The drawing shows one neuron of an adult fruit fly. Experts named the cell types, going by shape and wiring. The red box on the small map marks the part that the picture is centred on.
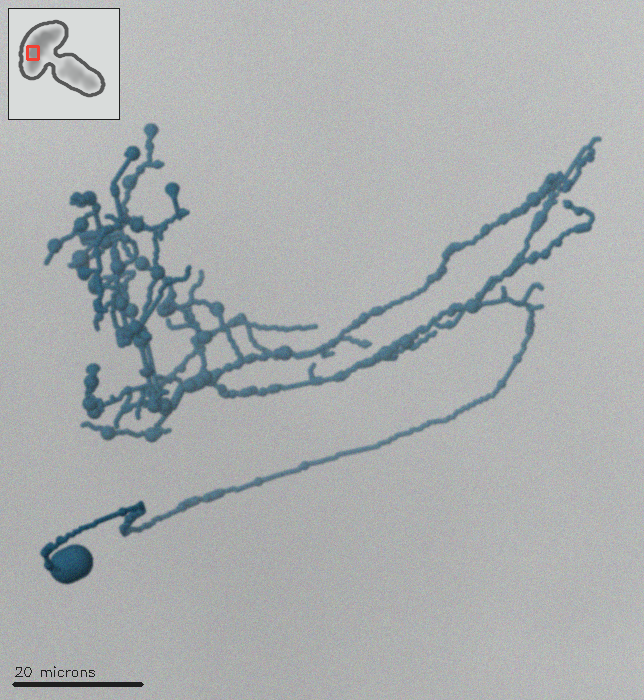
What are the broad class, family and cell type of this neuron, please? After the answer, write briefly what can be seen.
Its broad class is central-brain intrinsic neuron. The family is hemilineage SLPav2. Its cell type is SLP085. It lies in the brain. By the scale bar it is about 85 microns wide in this view. The picture shows dozens of branch ends.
